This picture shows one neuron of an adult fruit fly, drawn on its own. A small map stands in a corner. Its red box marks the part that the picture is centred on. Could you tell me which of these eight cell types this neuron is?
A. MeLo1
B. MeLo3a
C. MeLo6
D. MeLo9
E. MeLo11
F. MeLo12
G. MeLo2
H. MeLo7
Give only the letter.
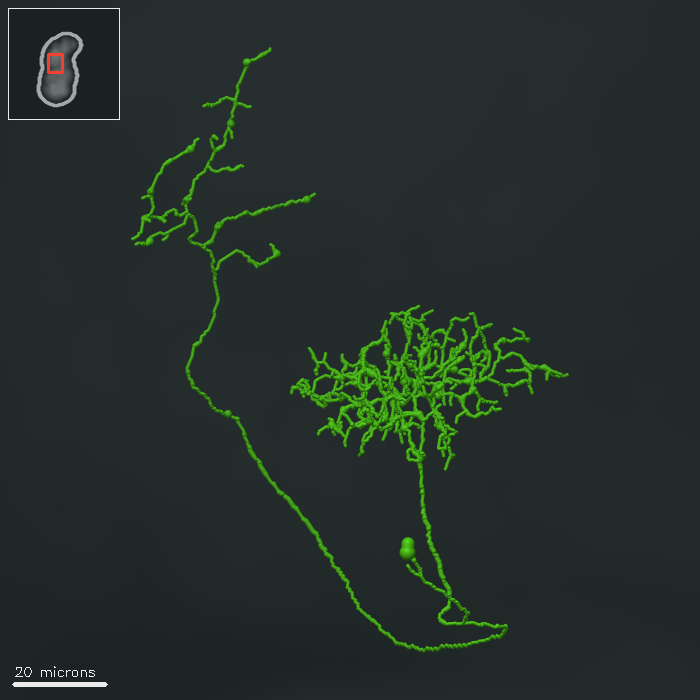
F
